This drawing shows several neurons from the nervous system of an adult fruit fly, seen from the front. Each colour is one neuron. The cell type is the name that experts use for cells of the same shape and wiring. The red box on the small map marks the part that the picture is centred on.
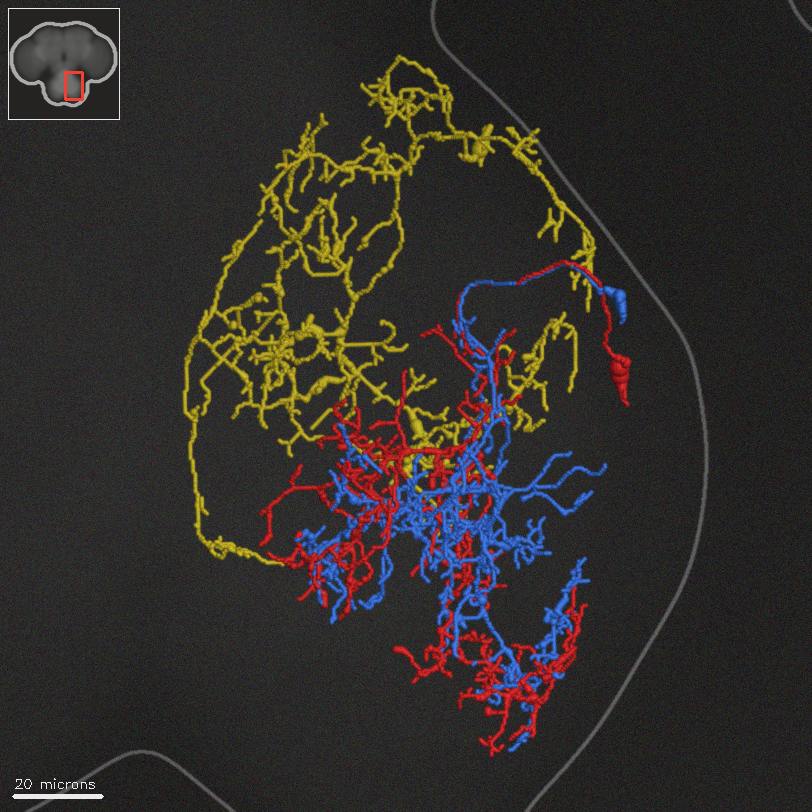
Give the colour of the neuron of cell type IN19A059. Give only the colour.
blue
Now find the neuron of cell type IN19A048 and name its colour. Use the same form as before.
red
